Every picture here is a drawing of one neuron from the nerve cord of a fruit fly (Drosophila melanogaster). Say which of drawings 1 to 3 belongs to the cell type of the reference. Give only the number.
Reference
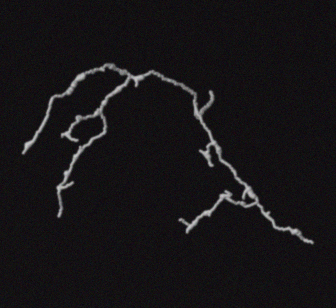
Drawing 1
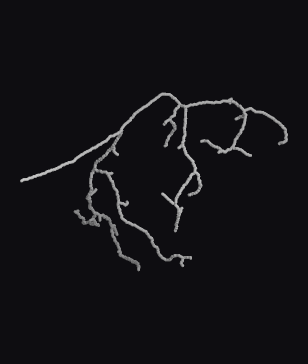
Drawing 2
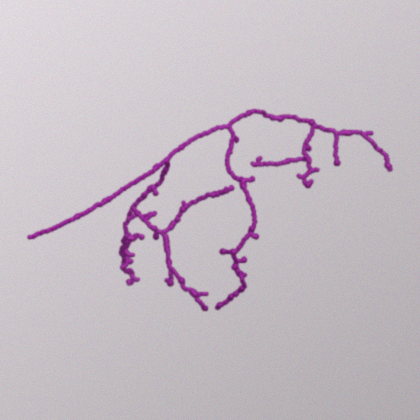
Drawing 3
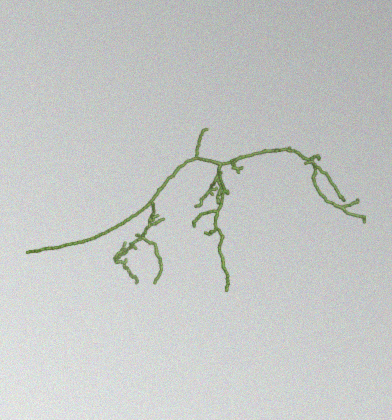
3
